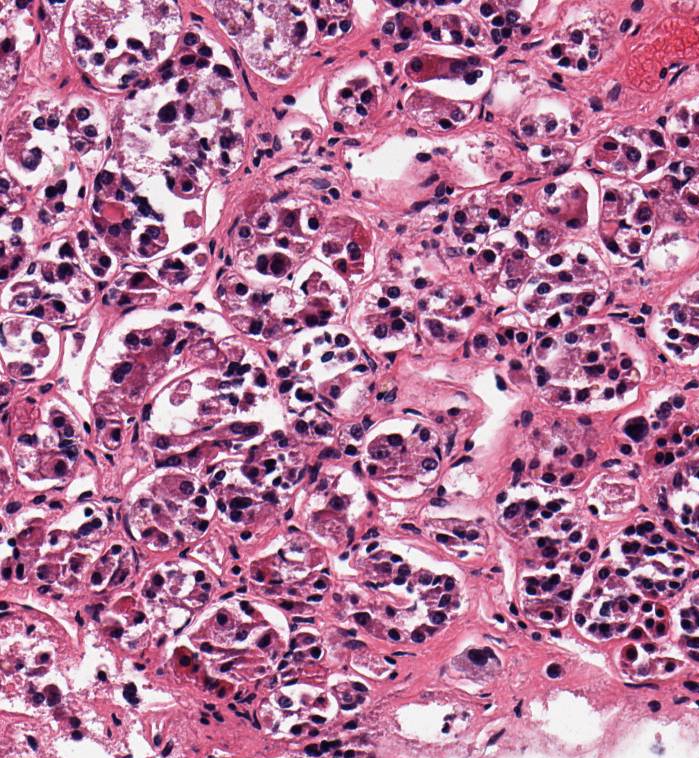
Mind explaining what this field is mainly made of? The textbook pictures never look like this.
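Field: pars distalis of the pituitary. Cells lie in round to oval nests of varying size. Many have pink cytoplasm; in some it is pale or vacuolated.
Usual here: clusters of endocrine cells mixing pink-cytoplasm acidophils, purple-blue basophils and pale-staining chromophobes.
Nuclei in the nests mostly round, darkly stained. Septa between nests hold thin, dark, elongated nuclei.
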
